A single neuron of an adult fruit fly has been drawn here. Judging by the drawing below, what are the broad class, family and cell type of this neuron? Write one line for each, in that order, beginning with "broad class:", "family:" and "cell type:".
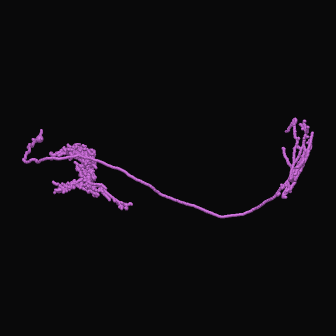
broad class: visual centrifugal neuron
family: hemilineage DM1_posterior
cell type: MeVC7b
